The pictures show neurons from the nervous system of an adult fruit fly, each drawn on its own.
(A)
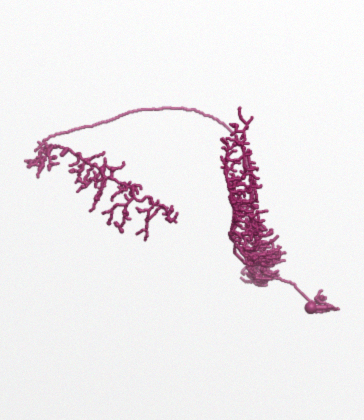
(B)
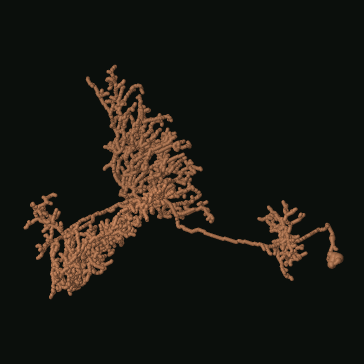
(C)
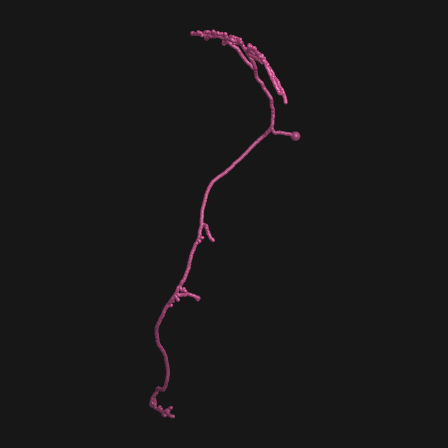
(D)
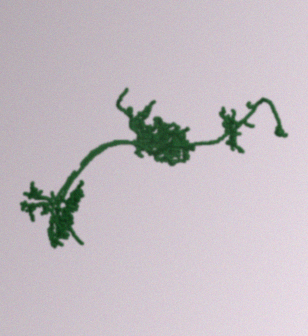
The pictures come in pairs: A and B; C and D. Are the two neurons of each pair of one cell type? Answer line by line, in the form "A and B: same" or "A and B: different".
A and B: same
C and D: different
